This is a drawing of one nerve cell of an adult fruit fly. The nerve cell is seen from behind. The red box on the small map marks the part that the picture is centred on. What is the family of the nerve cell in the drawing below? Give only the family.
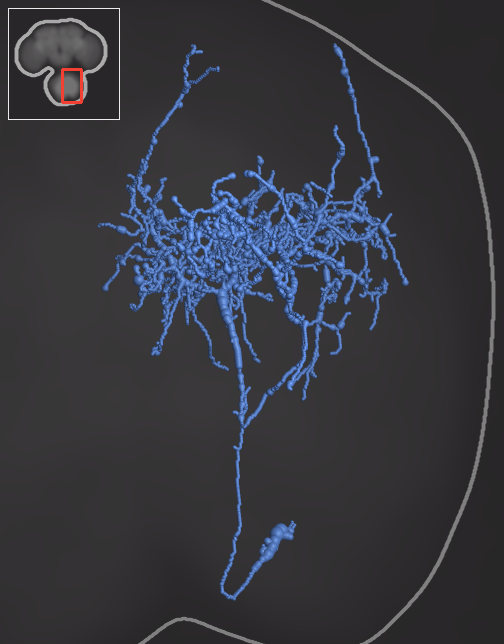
hemilineage 04B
